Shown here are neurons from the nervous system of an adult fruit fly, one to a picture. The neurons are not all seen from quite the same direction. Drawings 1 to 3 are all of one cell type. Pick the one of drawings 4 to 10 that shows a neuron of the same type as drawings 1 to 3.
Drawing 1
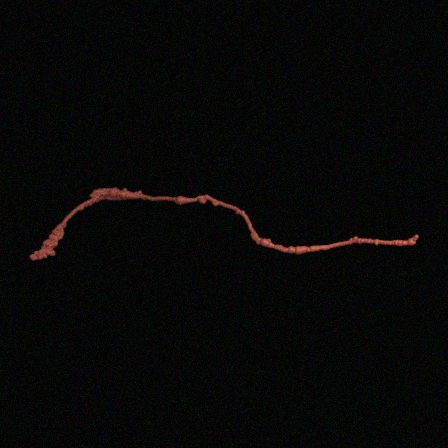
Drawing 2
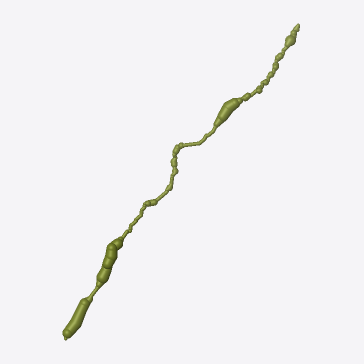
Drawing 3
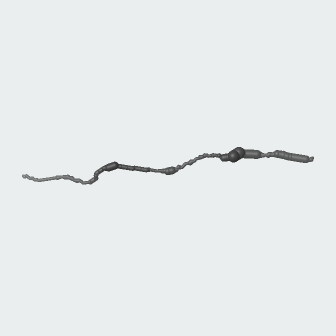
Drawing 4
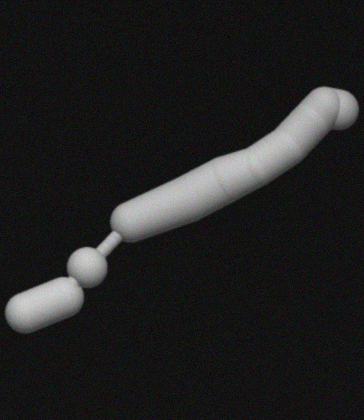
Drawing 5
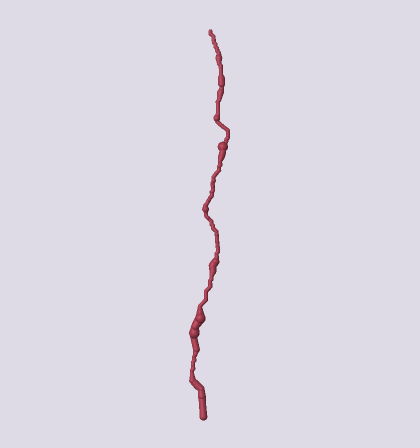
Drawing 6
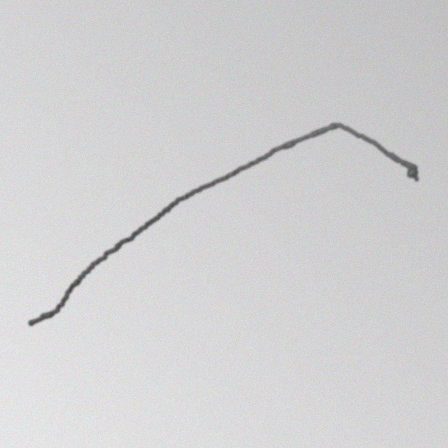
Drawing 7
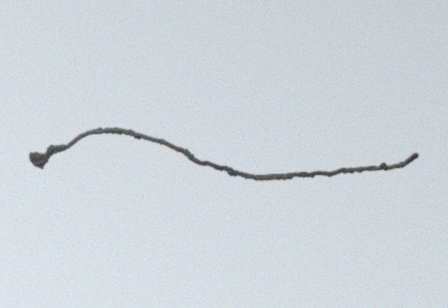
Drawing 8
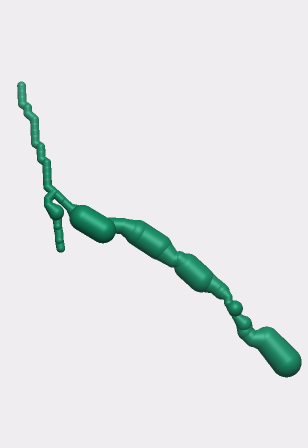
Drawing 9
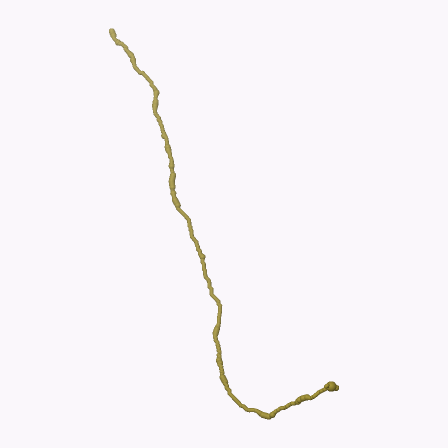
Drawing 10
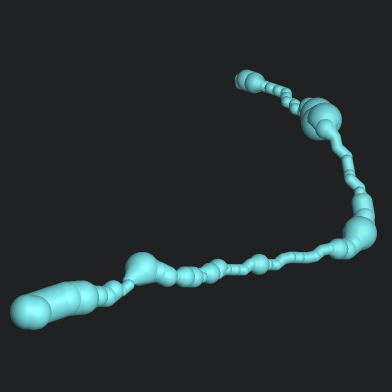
Drawing 5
